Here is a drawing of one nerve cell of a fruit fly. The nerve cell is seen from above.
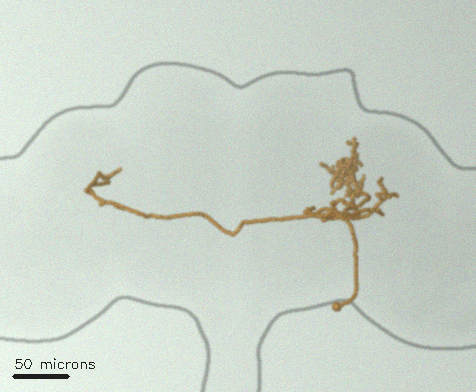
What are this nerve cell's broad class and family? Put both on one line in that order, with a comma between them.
central-brain intrinsic neuron, hemilineage VLPl&p2_posterior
